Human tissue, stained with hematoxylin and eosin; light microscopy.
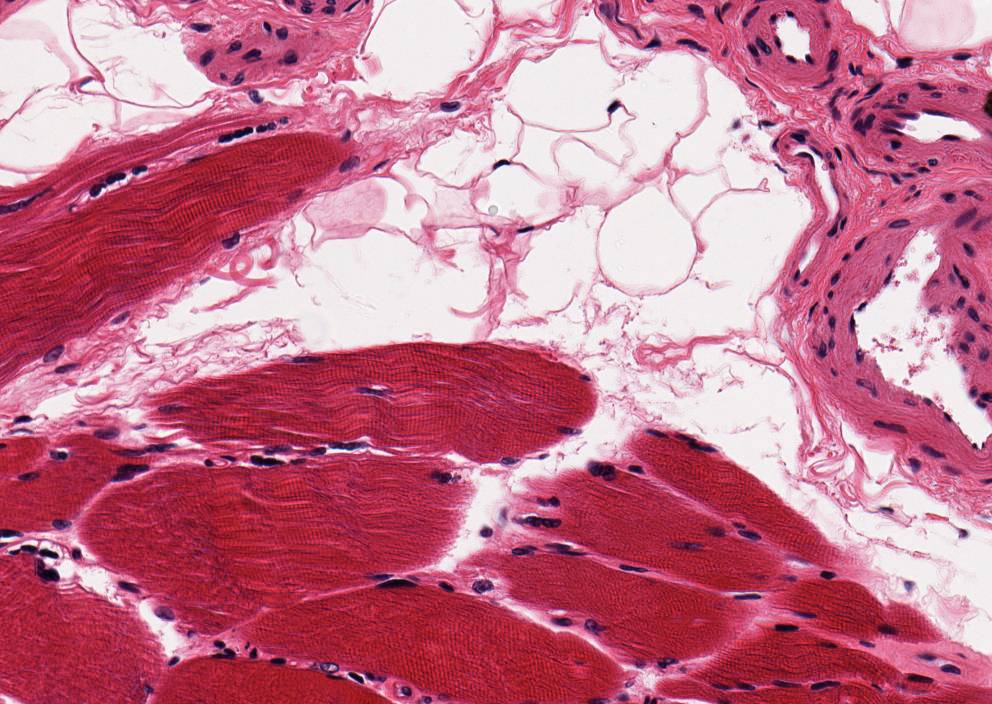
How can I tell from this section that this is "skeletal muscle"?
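This section is skeletal muscle: muscle fibres occupy the lower half and the upper left of the field, while fat and loose connective tissue lie in the upper middle. Fine cross-striations run across the length of the fibres, which goes with the name.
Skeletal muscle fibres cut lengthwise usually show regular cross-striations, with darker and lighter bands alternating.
The nuclei are flattened and sit at the edges of the fibres, which also fits.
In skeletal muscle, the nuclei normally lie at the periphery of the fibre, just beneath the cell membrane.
The cytoplasm of the fibres stains deep red.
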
